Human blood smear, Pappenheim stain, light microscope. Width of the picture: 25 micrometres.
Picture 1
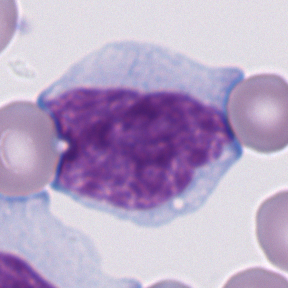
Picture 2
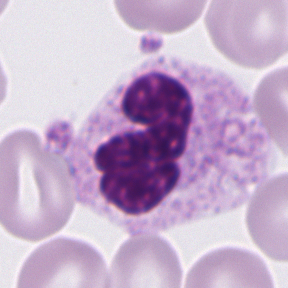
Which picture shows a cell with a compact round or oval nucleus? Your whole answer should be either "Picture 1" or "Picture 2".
Picture 1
